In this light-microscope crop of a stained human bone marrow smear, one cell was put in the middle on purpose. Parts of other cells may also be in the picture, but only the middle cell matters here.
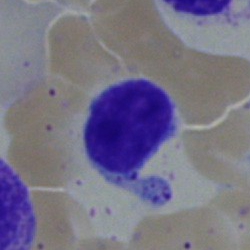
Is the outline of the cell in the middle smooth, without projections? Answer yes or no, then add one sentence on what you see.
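No. A small rounded cytoplasmic protrusion extends from the lower edge of the cell toward the lower right.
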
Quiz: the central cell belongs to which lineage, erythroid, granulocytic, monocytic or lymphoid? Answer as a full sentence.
In terms of lineage, the cell in the middle is lymphoid.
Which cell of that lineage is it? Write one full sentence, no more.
The cell nearest the centre of this crop is a lymphocyte.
